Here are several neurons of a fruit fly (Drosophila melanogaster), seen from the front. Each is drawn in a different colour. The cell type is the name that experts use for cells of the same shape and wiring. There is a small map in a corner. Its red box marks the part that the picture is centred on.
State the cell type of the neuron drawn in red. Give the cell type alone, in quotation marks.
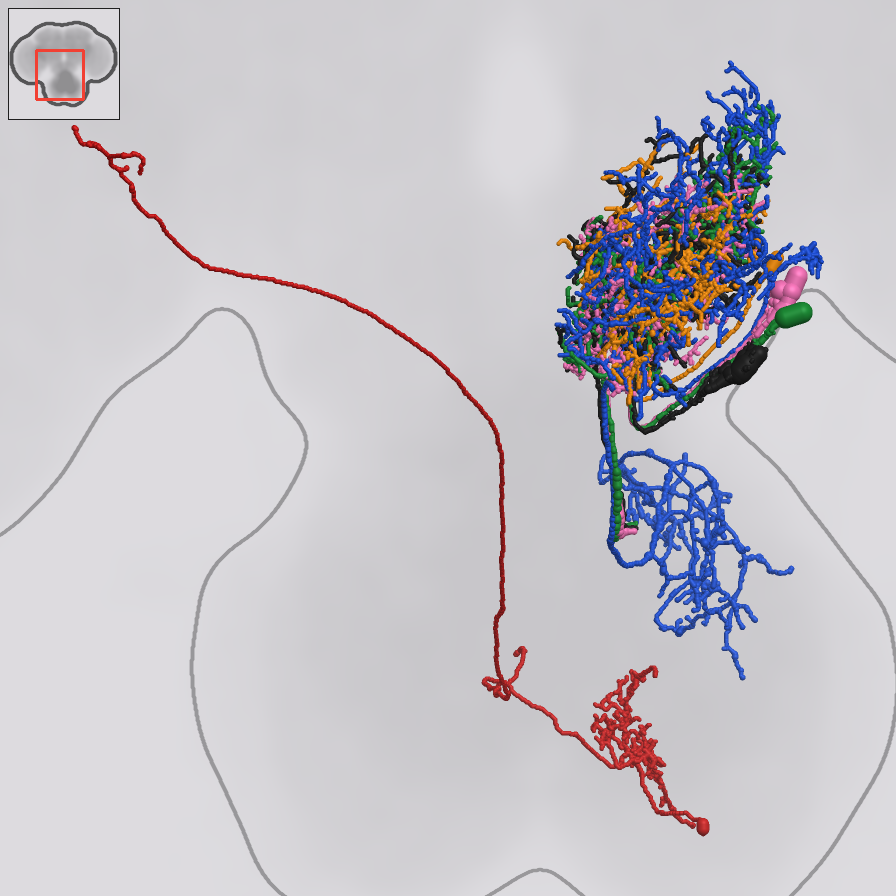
"AN10B033"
